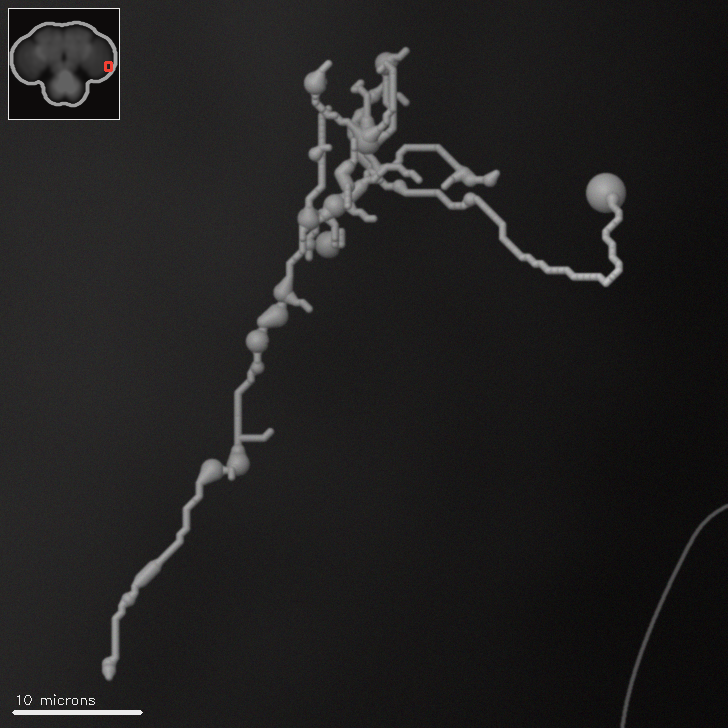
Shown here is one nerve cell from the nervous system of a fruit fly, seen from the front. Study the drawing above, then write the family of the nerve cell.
Cm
